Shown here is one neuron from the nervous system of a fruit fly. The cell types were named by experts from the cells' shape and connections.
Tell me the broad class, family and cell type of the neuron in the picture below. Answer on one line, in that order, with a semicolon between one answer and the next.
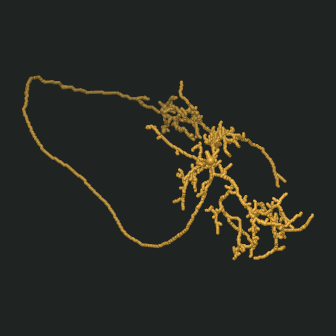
central-brain intrinsic neuron; hemilineage LHl2_dorsal; LHAD1b5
